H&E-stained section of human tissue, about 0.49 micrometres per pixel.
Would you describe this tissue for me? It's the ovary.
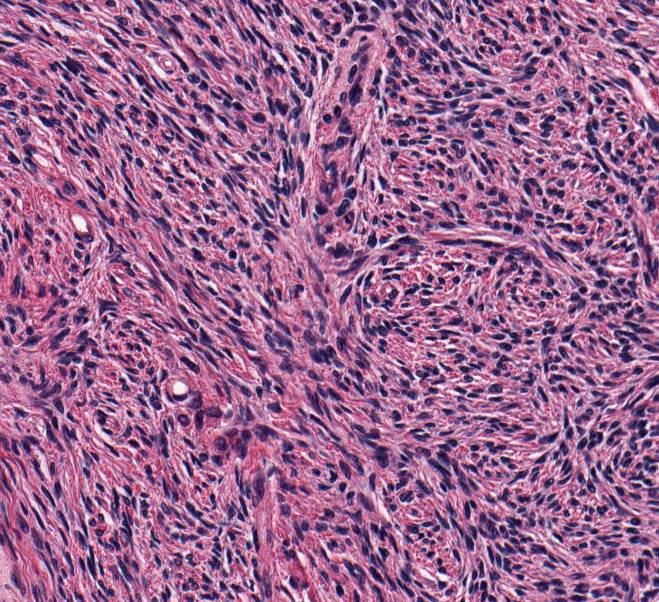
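Spindle cells fill the whole field, arranged in short interlacing fascicles running in many directions. They are densely and fairly evenly packed throughout, with elongated, darkly stained nuclei. I find only a few small round empty vessel lumina, on the left half.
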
